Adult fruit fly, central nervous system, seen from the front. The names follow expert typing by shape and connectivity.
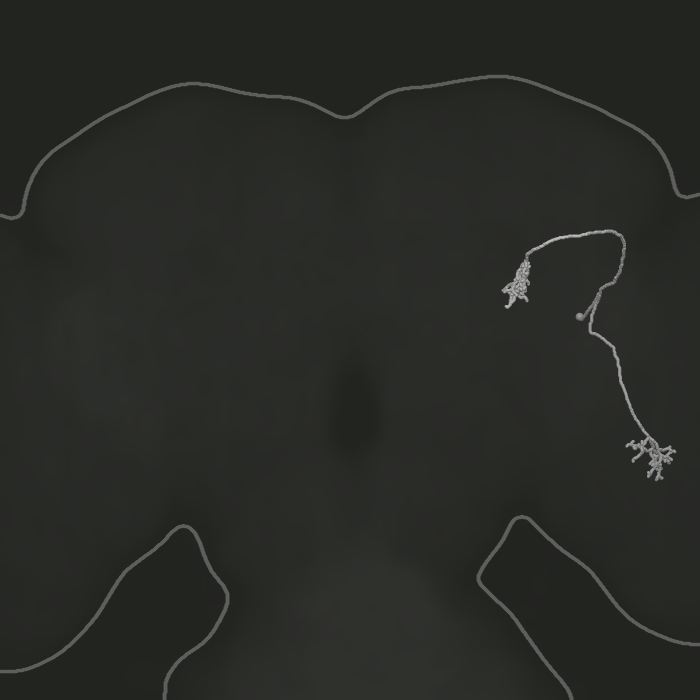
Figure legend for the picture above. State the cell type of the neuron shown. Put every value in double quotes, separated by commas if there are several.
"LC9"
